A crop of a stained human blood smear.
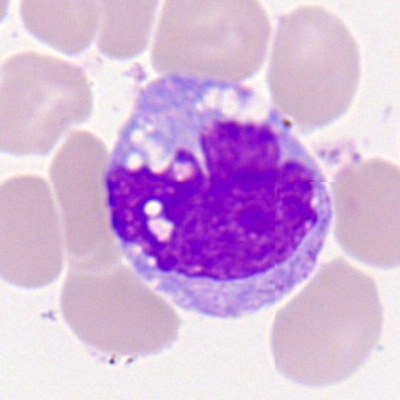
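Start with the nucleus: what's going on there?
A deep notch cuts into it from the top.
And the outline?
Roughly round.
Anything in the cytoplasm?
Several clear vacuoles above the nucleus, but no coarse dark granules filling it.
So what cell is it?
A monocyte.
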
